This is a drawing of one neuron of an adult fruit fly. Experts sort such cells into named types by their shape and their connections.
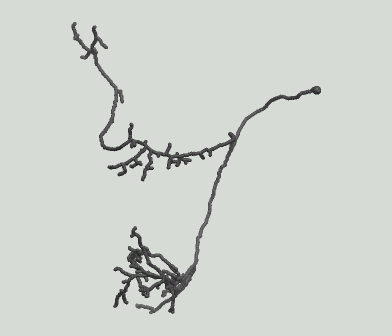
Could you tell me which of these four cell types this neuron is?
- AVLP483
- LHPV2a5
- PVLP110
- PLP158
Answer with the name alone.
AVLP483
